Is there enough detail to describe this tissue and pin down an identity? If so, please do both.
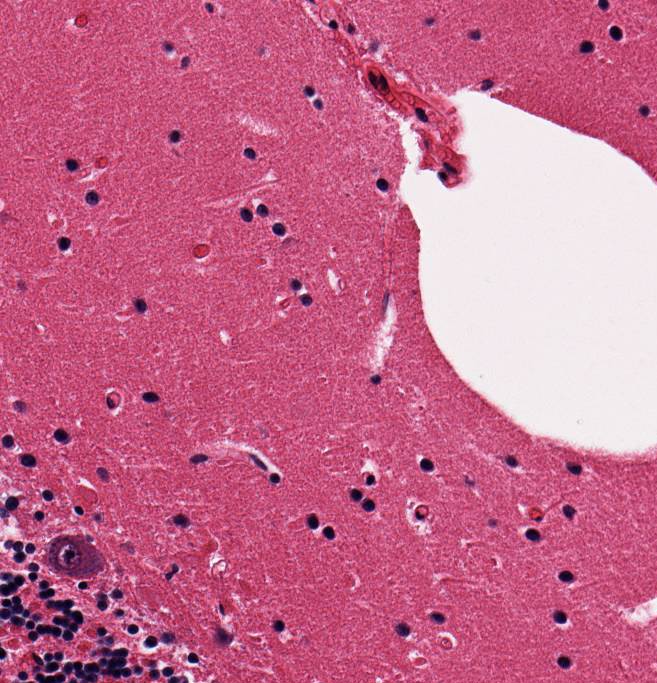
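Most of the field, I'd say, is finely fibrillar pink neuropil, with only sparse small round dark nuclei scattered through it. Down in the lower left corner, though, small round dark-blue nuclei are packed tightly together. At the upper edge of that cluster sits one large neuron, ample purplish cytoplasm around a round nucleus. So: cerebellum.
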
